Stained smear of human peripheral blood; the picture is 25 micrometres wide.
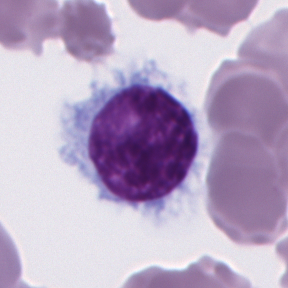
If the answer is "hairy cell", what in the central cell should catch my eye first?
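Ragged outline, broken up by many fine hair-like cytoplasmic projections extending on all sides.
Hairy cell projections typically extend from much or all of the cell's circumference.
Projections here fit a hairy cell. Cytoplasm pale blue.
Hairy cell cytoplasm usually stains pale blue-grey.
Pale blue here sits near that usual tint. Chromatin dark purple and clumped, with paler patches between the clumps.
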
